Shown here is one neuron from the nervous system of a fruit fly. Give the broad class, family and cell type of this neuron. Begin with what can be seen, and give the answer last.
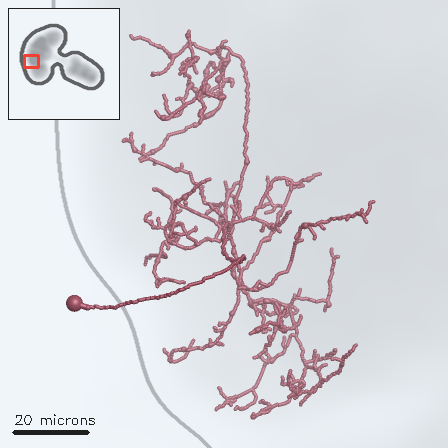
It is in the brain and does not reach the nerve cord. From top to bottom in the picture it spans about 110 microns. The picture shows dozens of branch ends. Its broad class is central-brain intrinsic neuron. The family is hemilineage LHa1. Its cell type is CB2172.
